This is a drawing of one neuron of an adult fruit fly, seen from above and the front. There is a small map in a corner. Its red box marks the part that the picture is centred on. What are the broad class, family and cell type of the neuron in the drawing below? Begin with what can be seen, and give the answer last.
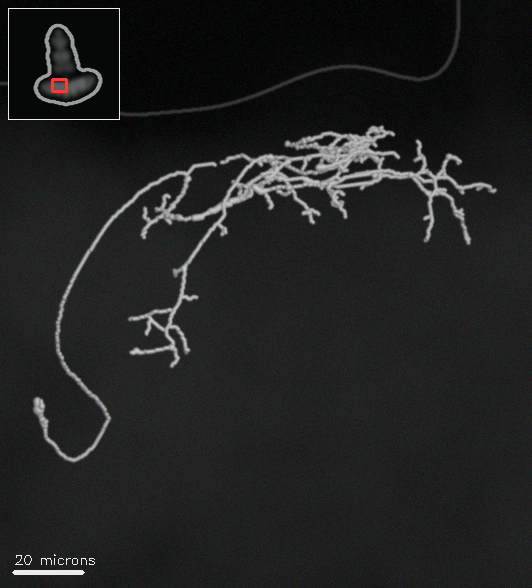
From left to right in the picture it spans about 130 microns. Dozens of branch ends can be seen. It is a central-brain intrinsic neuron. The family is hemilineage SLPav2. The cell type is CB1352.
